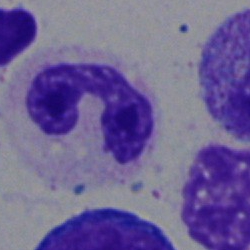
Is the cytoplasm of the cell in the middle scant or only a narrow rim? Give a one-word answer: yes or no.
No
